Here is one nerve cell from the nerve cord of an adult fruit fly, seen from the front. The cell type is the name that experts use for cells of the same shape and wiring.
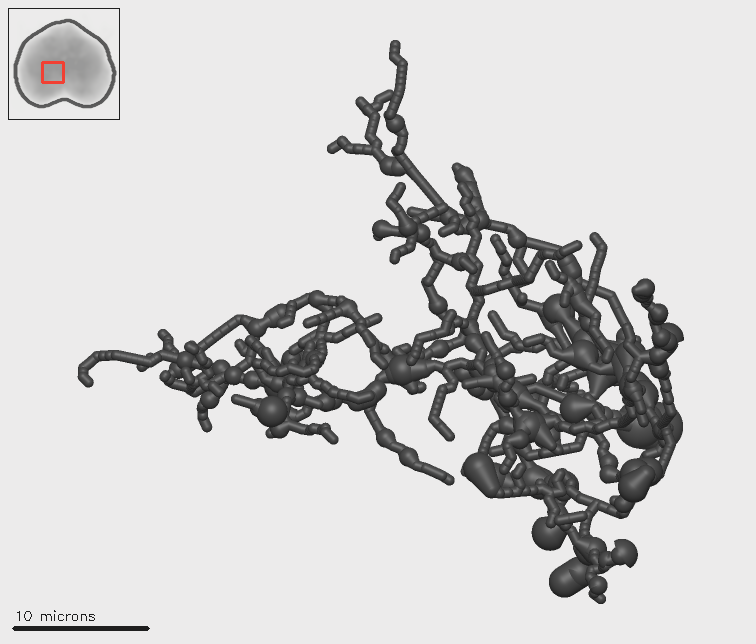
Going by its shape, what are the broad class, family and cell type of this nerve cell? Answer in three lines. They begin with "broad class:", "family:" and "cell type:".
broad class: nerve-cord intrinsic neuron
family: hemilineage 01B
cell type: IN01B081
